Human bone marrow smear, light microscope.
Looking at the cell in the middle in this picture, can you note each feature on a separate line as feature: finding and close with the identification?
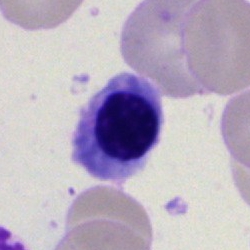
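Chromatin: dense, very dark purple throughout the nucleus
Nucleolus: none seen
Left border: ragged, small bleb-like projections
Vacuoles: none visible in the cytoplasm
Name: erythroblast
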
